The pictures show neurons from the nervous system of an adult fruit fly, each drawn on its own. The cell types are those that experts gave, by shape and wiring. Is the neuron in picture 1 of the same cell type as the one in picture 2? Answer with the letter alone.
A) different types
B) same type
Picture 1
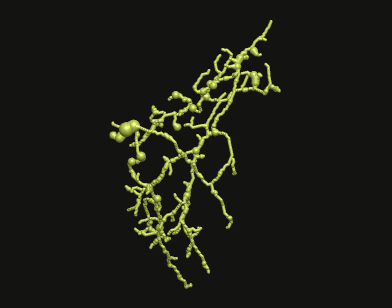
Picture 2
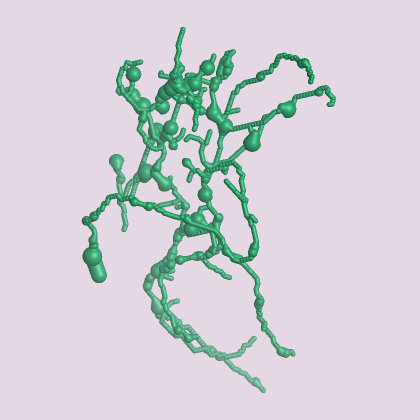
A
